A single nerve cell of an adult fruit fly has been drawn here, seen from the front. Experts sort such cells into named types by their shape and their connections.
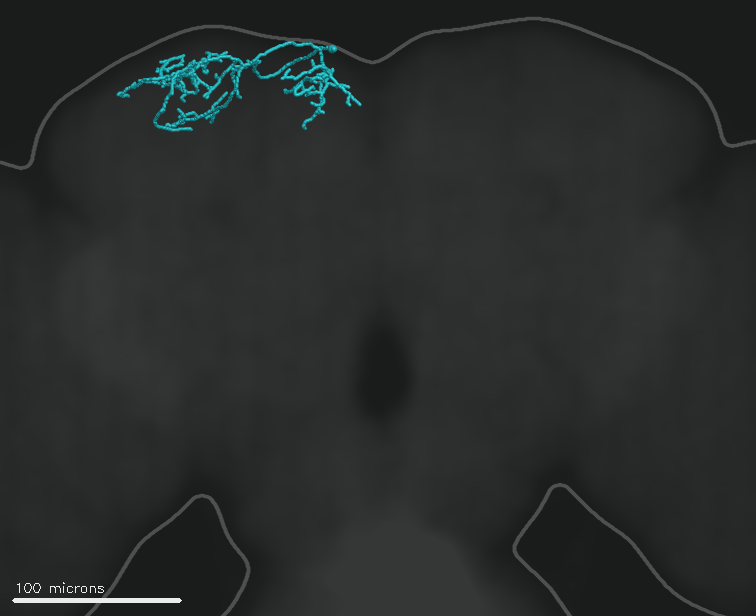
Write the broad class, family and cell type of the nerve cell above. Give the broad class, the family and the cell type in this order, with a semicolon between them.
central-brain intrinsic neuron; hemilineage SLPpm3; CB3043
